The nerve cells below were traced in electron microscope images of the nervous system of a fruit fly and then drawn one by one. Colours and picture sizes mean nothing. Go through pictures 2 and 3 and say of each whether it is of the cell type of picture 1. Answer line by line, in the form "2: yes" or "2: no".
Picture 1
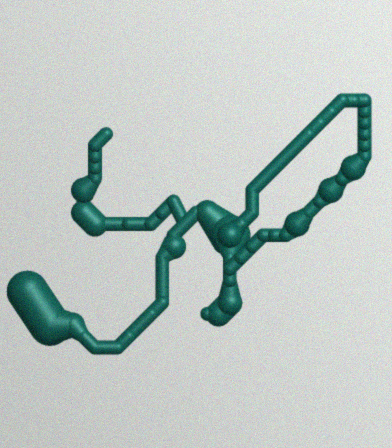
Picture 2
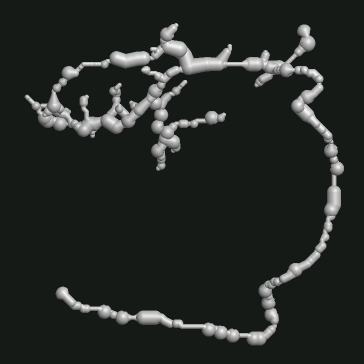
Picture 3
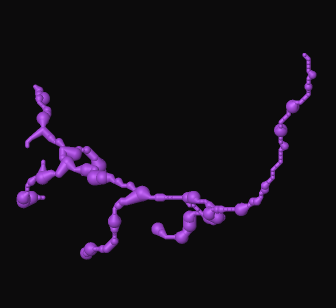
2: no
3: no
